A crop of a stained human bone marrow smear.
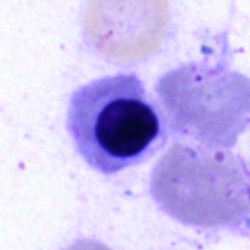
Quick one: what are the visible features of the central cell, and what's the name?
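Off-centre, toward the right side of the cell, sits the nucleus. Its chromatin is very dark and dense, nearly uniform. The cytoplasm is pale blue-violet, and its rim is broadest on the left side of the nucleus. This central cell is an erythroblast.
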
